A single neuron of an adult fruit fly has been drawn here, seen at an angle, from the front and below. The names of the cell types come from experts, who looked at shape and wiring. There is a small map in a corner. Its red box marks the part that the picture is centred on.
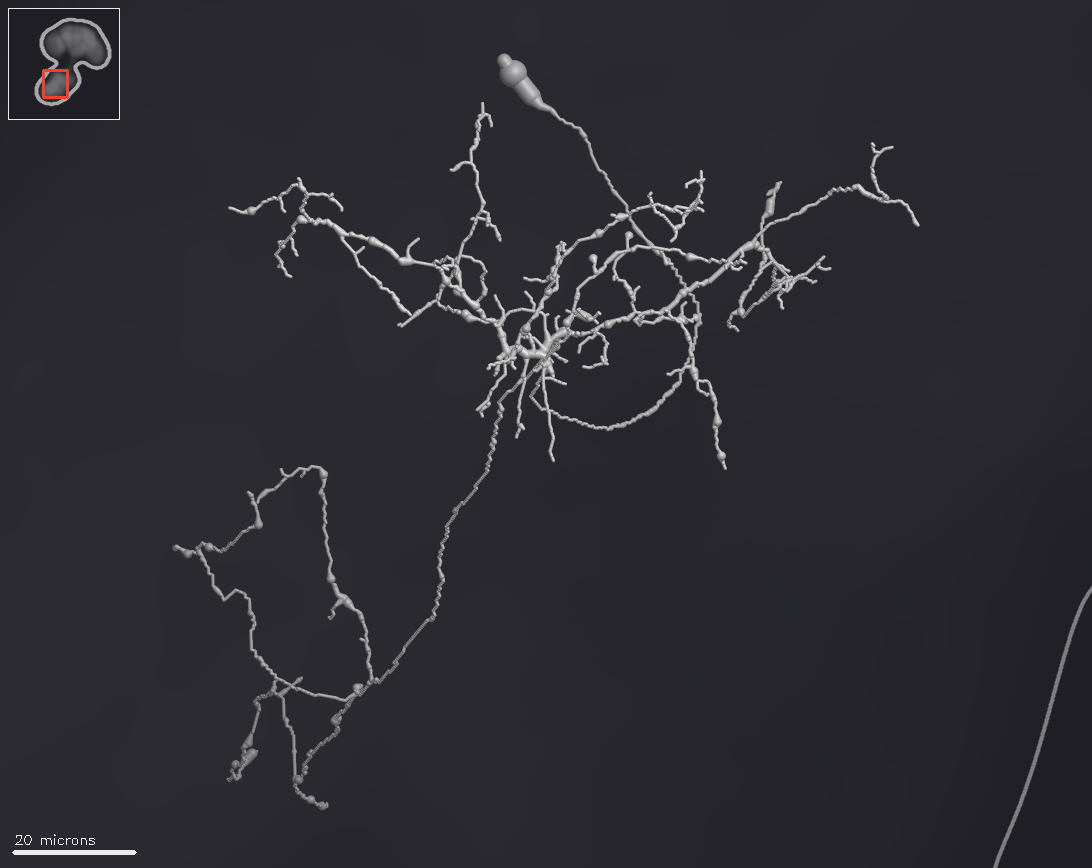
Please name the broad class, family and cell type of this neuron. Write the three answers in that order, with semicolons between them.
nerve-cord intrinsic neuron; hemilineage 11A; IN11A027_a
